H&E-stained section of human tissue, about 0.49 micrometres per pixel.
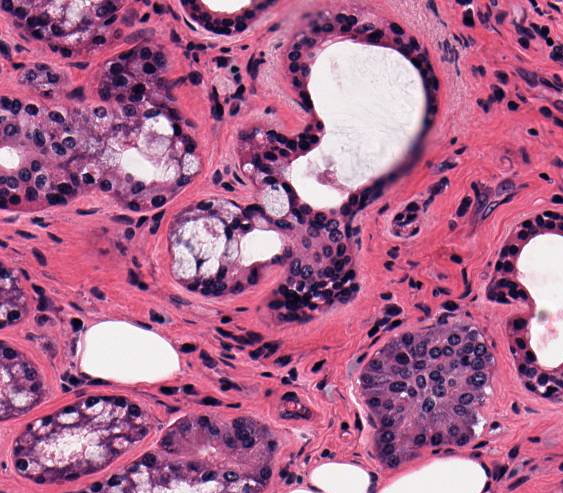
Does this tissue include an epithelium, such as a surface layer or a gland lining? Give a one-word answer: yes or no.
Yes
